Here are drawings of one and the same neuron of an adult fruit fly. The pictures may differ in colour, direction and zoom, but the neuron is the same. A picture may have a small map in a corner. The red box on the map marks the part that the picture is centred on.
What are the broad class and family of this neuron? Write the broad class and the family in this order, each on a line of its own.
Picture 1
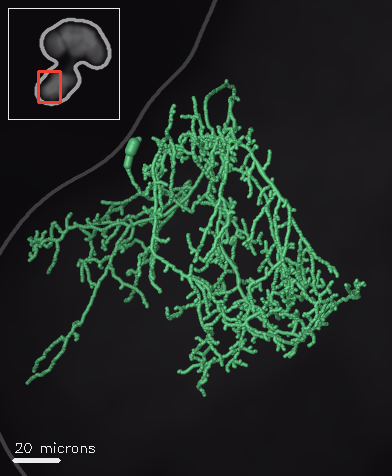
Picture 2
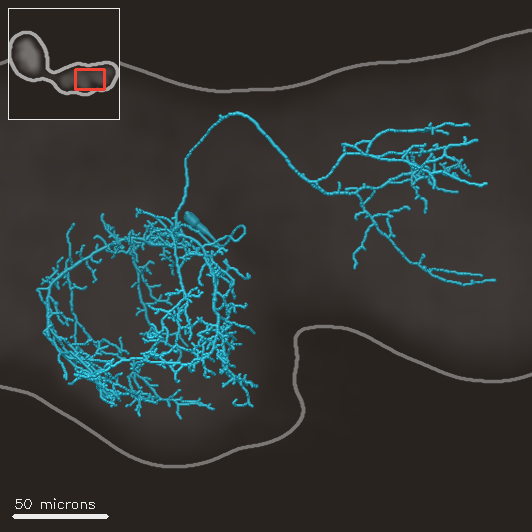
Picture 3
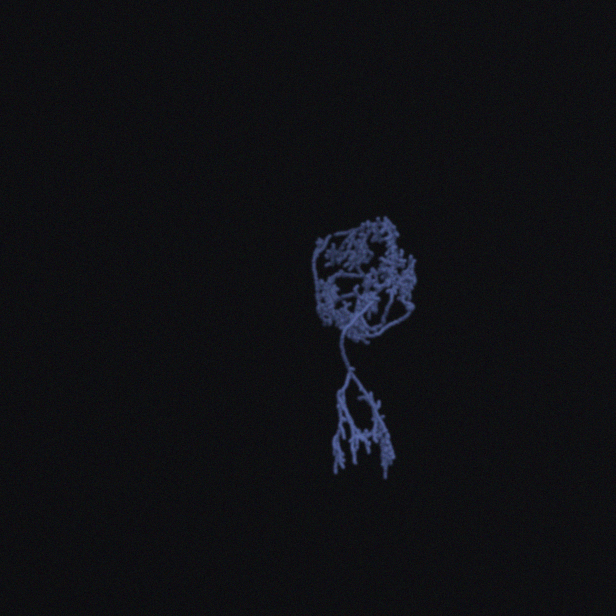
nerve-cord intrinsic neuron
hemilineage 19A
